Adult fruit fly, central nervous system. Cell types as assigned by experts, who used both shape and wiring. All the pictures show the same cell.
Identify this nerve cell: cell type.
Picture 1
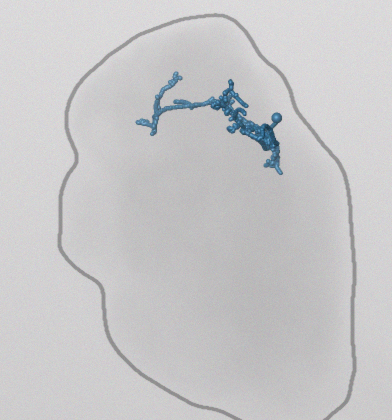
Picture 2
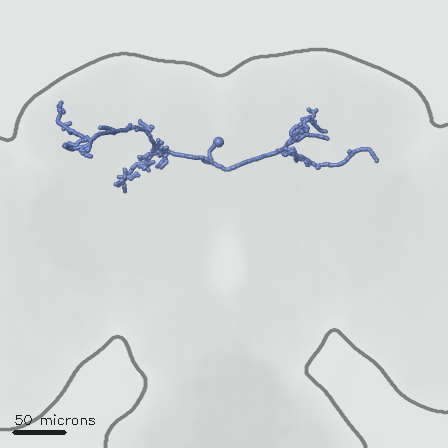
CL225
